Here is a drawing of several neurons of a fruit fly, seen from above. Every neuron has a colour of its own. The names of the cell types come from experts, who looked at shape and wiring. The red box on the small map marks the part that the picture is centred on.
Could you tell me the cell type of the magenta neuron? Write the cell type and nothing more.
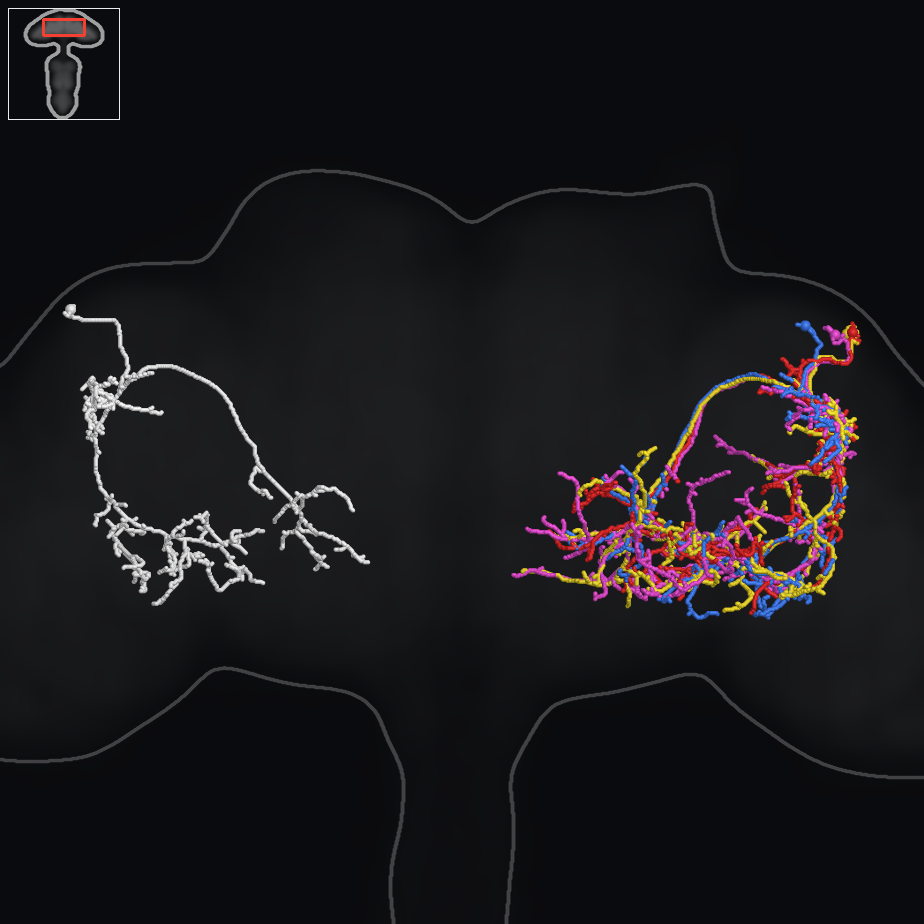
PLP052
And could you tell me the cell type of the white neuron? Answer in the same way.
PLP057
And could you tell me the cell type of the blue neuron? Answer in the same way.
PLP055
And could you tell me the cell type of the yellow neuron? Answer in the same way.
PLP053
